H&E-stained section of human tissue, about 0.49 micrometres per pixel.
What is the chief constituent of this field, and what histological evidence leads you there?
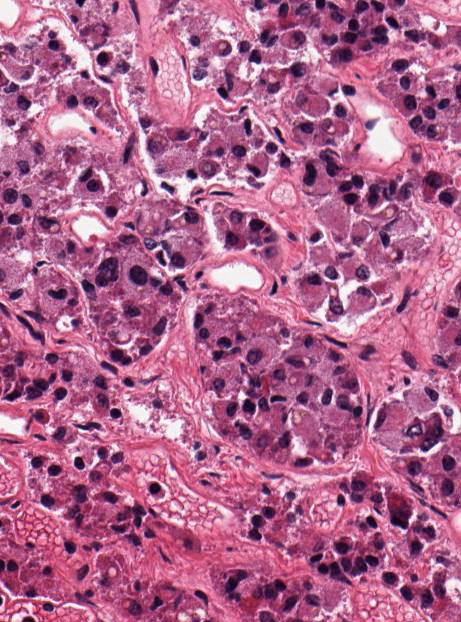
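You're looking at the pars distalis of the pituitary. The cells sit in rounded nests and lobules, with thin pink fibrous septa between them. Most have plenty of granular eosinophilic cytoplasm.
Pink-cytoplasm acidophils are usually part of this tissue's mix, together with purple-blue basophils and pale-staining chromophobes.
Scattered among them are cells with pale, finely multivacuolated, bubbly cytoplasm, clearest along the lower left and right edges. Nowhere do you see large cells holding a single clear fat vacuole.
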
